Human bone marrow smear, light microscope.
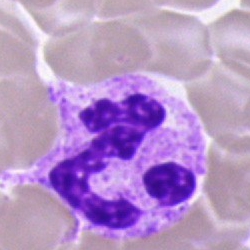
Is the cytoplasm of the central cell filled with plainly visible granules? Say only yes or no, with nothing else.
Yes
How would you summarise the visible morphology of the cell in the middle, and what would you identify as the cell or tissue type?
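Start with the outline: it's irregular, not round, and along the left edge you'll find small pointed projections sticking out. Now look inside at the chromatin, which is dark purple and coarsely clumped. You won't see any nucleoli in the nucleus. This cell is a segmented neutrophil.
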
